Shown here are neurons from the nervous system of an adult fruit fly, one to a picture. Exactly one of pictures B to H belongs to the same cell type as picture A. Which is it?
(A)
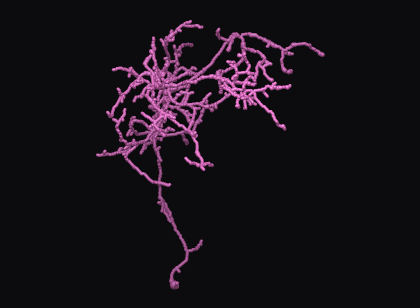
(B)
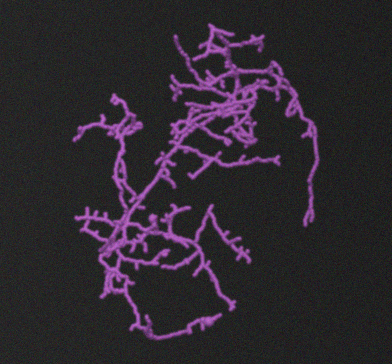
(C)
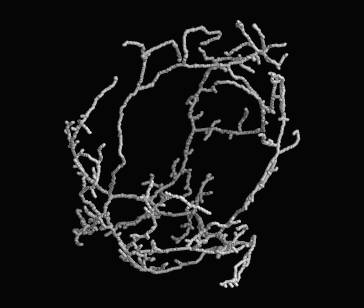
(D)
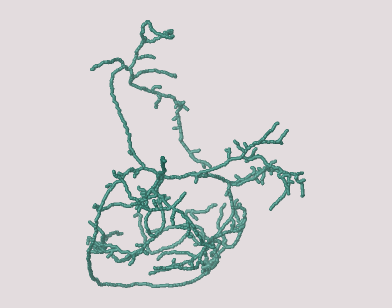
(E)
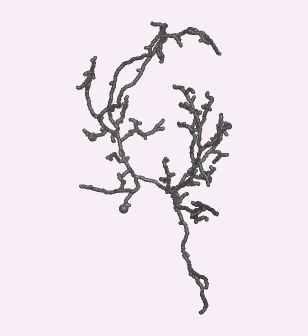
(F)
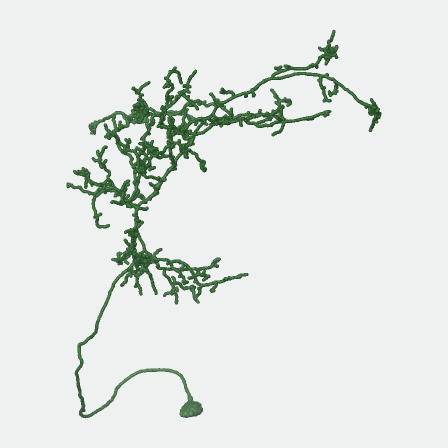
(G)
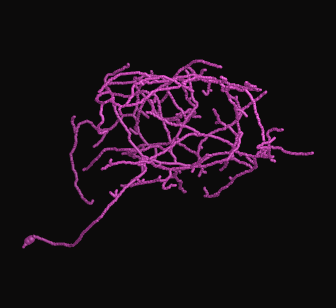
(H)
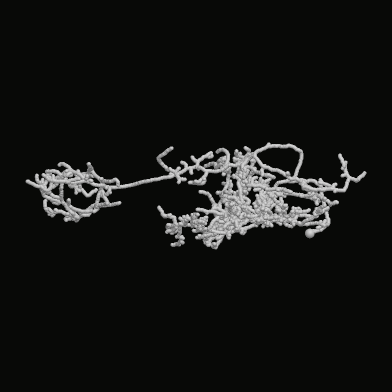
Picture F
